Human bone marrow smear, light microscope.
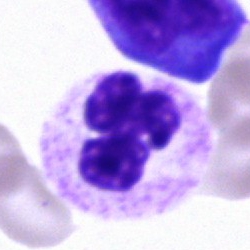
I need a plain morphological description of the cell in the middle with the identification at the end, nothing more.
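Let me go through it. The outline: roughly round, and smooth. Chromatin: dark purple, densely clumped. I can't make out any nucleoli in the nucleus, and I see no vacuoles in the cytoplasm. So this is a segmented neutrophil.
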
